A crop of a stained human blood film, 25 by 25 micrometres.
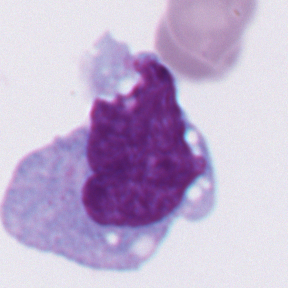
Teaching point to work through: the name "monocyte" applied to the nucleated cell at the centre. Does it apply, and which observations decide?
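Name holds: monocyte. Deciding feature: several small clear vacuoles in the cytoplasm.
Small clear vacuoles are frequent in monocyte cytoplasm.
No coarse granules seen; this does not count against hairy cell.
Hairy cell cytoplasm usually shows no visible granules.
Also seen: irregular outline, pale greyish-blue cytoplasm, a red cell touching the upper right edge.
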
